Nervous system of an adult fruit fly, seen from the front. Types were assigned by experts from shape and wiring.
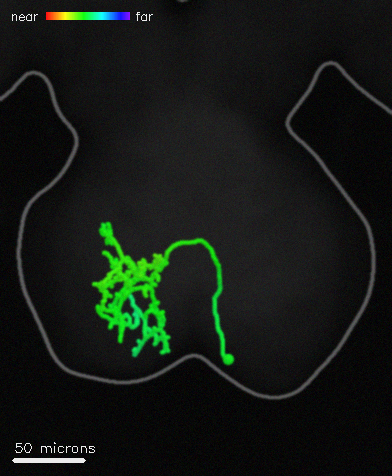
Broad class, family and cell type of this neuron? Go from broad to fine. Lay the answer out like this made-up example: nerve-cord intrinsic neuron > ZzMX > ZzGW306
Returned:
nerve-cord intrinsic neuron > hemilineage 12B > IN12B053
